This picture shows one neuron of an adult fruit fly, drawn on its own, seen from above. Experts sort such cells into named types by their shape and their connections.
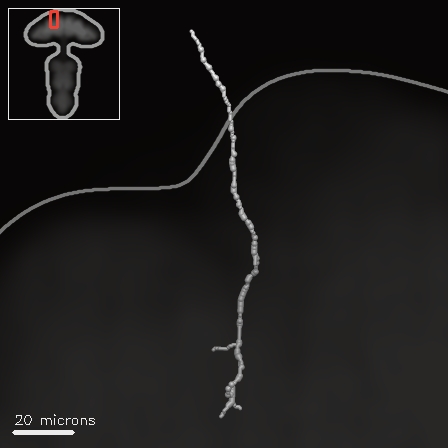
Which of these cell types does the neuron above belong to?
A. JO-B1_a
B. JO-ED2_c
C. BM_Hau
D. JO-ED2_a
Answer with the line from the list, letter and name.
A. JO-B1_a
